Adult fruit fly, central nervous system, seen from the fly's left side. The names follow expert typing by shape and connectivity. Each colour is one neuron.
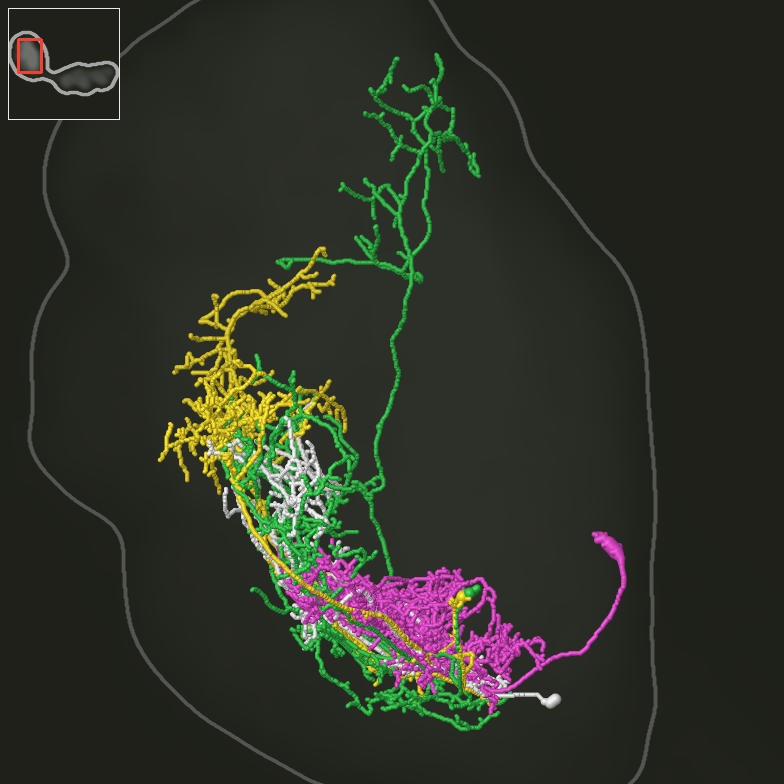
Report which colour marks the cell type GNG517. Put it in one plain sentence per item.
The colour is green.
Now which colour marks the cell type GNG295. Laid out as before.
The colour is white.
